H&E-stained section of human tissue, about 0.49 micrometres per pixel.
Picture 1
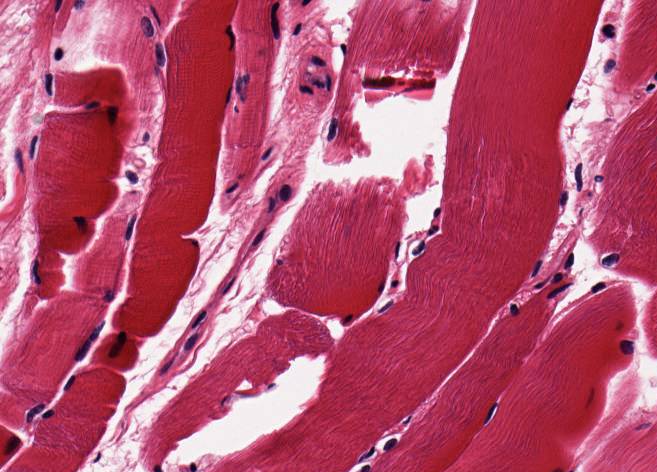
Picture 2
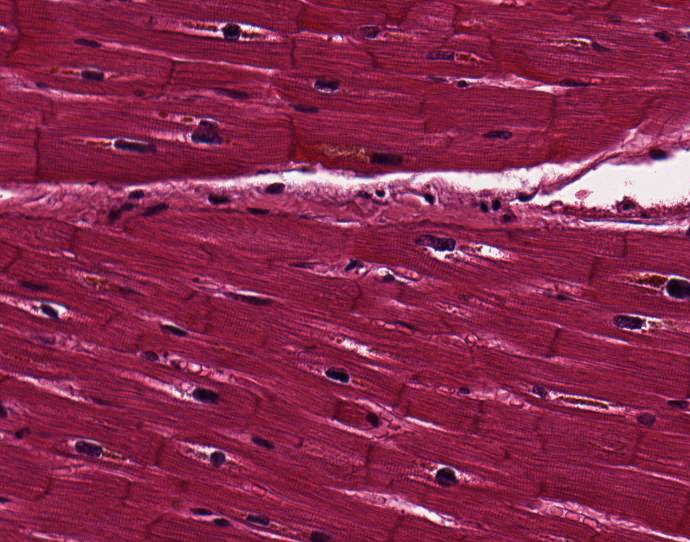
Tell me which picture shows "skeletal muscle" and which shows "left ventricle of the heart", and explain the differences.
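Skeletal muscle appears in picture 1, the left ventricle of the heart in picture 2. In picture 1, dark, flattened nuclei lie at the fibre edges, not in the centres.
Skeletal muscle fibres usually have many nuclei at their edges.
Thin strands of pale, loose connective tissue with scattered elongated nuclei separate the fibres. In picture 2, cardiac muscle fibres cut lengthwise run roughly horizontally and in parallel, branching and joining neighbours.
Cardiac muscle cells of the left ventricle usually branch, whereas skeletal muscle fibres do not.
Fine pink cross-striations are visible along them.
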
